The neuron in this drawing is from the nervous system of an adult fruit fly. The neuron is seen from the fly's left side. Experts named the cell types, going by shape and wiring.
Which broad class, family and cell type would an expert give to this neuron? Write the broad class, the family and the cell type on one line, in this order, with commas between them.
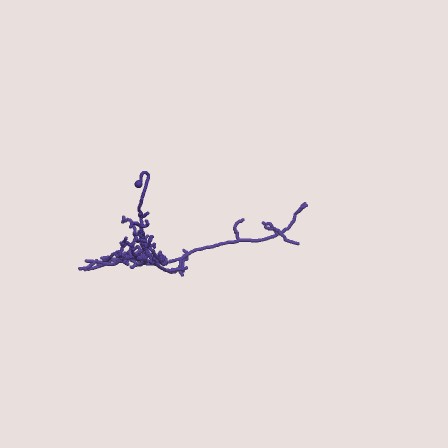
nerve-cord intrinsic neuron, hemilineage 17A, IN17A090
